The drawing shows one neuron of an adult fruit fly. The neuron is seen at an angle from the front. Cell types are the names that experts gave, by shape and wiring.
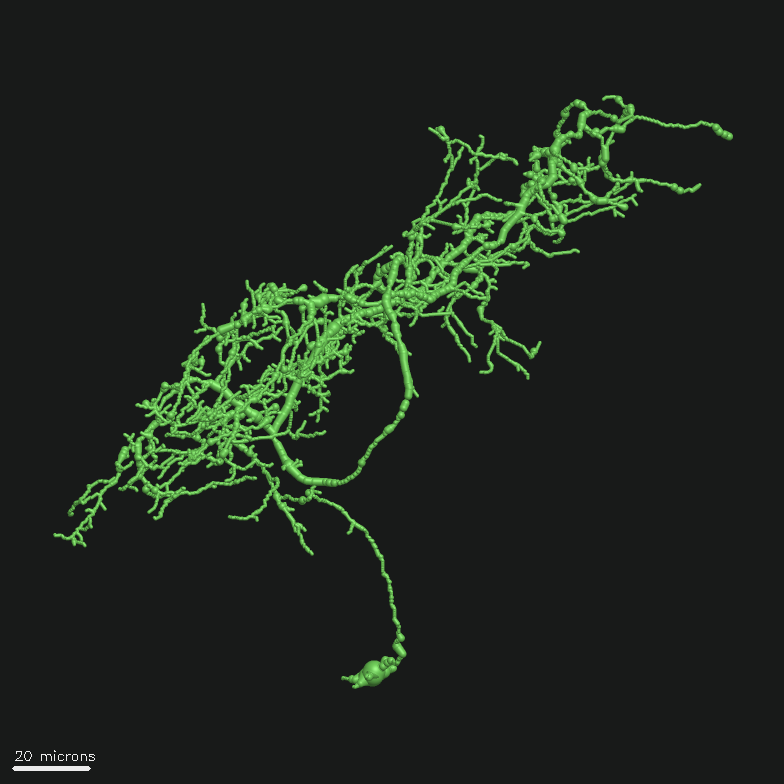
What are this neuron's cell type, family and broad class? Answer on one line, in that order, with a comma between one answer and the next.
IN12A008, hemilineage 12A, nerve-cord intrinsic neuron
